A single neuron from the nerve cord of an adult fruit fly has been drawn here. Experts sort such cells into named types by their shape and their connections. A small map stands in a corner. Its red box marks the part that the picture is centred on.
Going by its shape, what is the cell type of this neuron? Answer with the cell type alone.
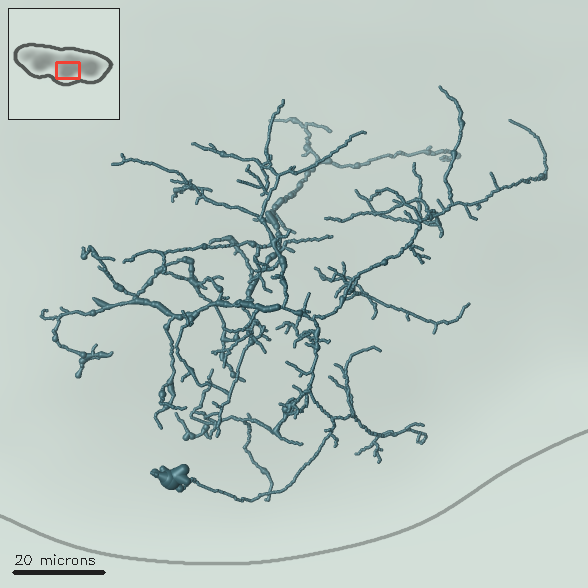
IN13A032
